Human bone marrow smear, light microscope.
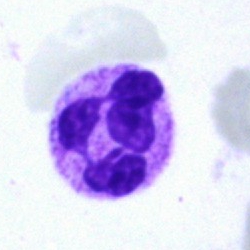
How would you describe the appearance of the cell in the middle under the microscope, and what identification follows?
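Dark purple, coarsely clumped chromatin makes up a nucleus split into more than three separate lobes. Pale pinkish-lilac cytoplasm surrounds it, with fine granules spread throughout. The cell is a segmented neutrophil.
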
